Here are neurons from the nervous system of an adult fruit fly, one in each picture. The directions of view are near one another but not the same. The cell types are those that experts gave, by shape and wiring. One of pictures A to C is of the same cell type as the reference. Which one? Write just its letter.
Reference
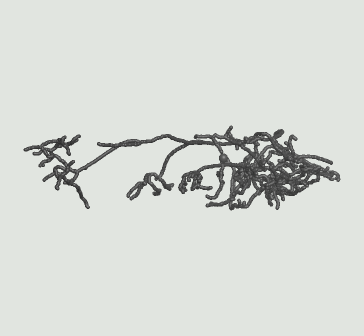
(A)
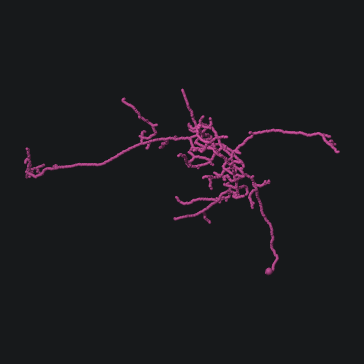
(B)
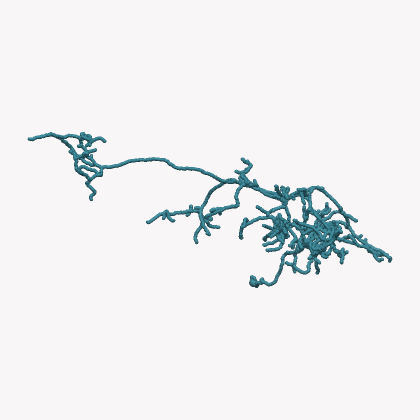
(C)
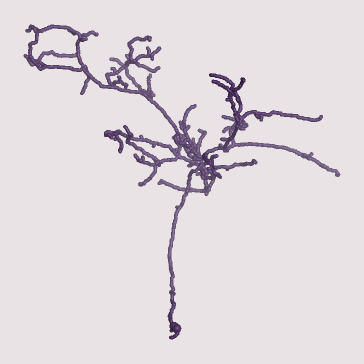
B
